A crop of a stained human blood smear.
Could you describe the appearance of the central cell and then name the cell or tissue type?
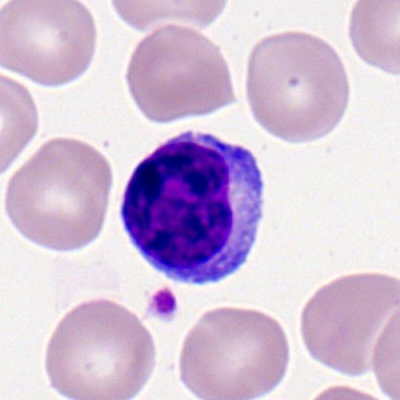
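A single unlobed nucleus fills most of this cell, whose outline is roughly round. No distinct nucleoli are visible within the nucleus. The cytoplasm is pale blue. The cell is a lymphocyte.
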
